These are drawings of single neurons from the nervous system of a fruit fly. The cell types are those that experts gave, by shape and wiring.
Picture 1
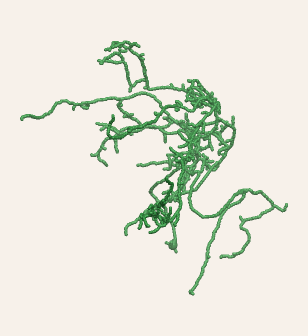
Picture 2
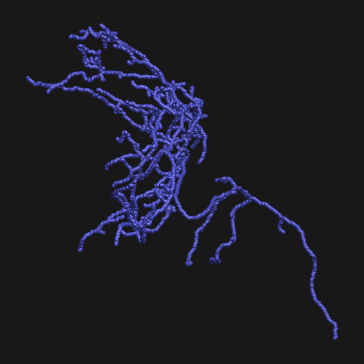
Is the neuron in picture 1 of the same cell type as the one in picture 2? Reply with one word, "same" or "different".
same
